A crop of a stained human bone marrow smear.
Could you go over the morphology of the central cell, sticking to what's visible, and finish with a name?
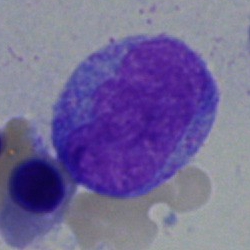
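Notice first that this cell has an oval outline. Its chromatin is finely granular and evenly spread, with no coarse clumps. The cytoplasm has stained blue, and you can see that its rim is widest on the left side. What you are looking at is a blast.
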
